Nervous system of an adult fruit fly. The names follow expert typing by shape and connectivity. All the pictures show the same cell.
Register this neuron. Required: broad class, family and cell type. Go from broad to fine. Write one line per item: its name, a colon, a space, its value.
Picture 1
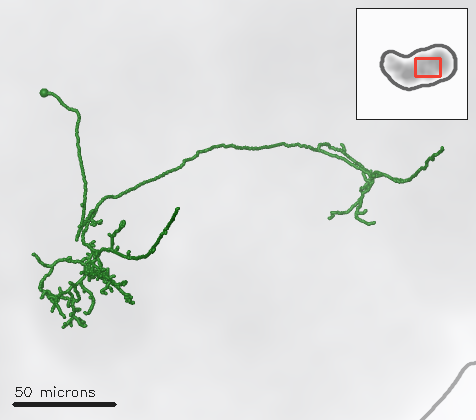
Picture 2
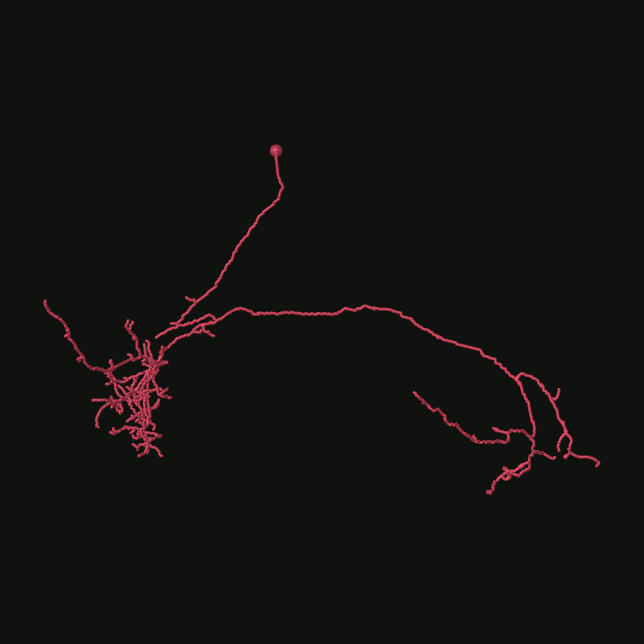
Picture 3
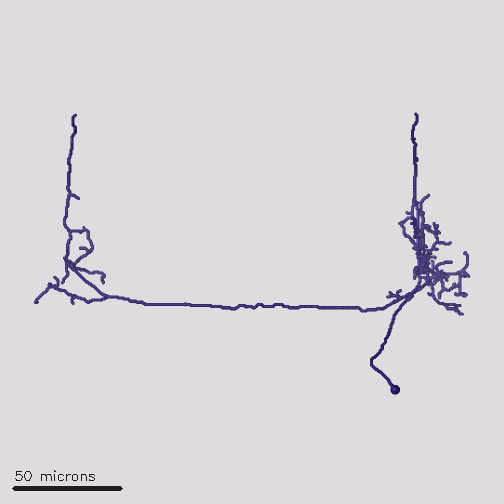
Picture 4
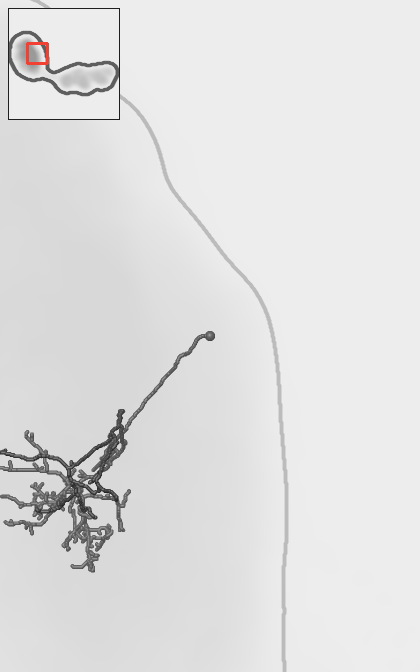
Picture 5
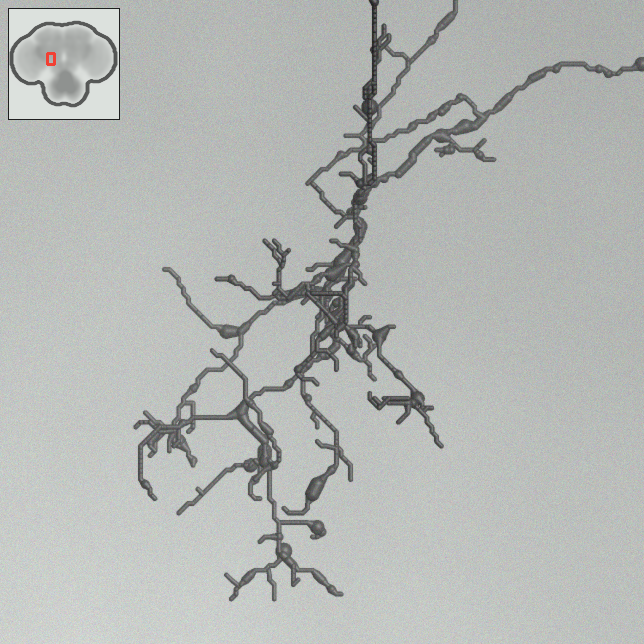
broad class: central-brain intrinsic neuron
family: hemilineage DM6_ventral
cell type: CB1047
